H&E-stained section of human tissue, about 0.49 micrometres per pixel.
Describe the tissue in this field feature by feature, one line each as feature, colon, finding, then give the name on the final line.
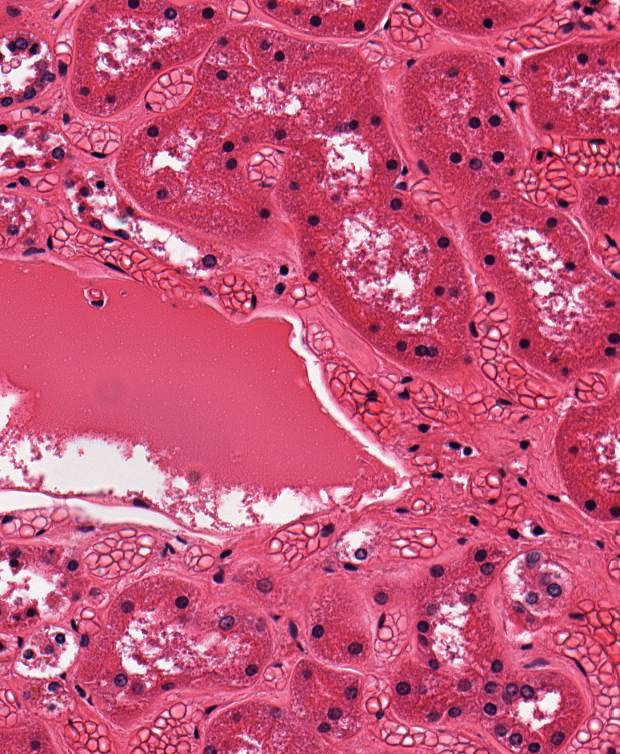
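Profiles: closely packed rounded and elongated tubules, most of field
Lining: single layer of cells
Cytoplasm: abundant, finely granular, deeply eosinophilic
Nuclei: small, round, dark, single row per tubule
Lumens: pale, frayed, flocculent material; ragged white centres
Name: renal cortex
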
